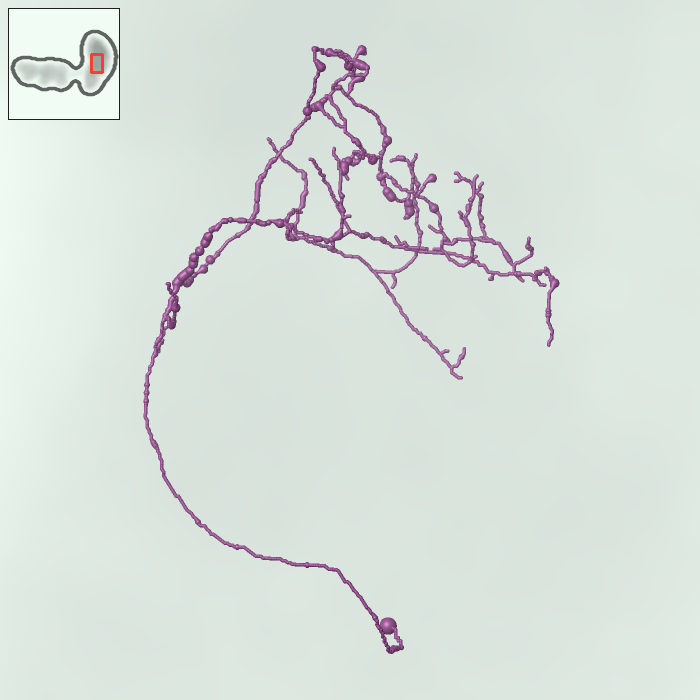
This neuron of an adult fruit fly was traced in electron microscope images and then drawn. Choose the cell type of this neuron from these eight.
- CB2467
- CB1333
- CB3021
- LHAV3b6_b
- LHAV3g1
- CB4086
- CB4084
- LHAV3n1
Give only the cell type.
CB4086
